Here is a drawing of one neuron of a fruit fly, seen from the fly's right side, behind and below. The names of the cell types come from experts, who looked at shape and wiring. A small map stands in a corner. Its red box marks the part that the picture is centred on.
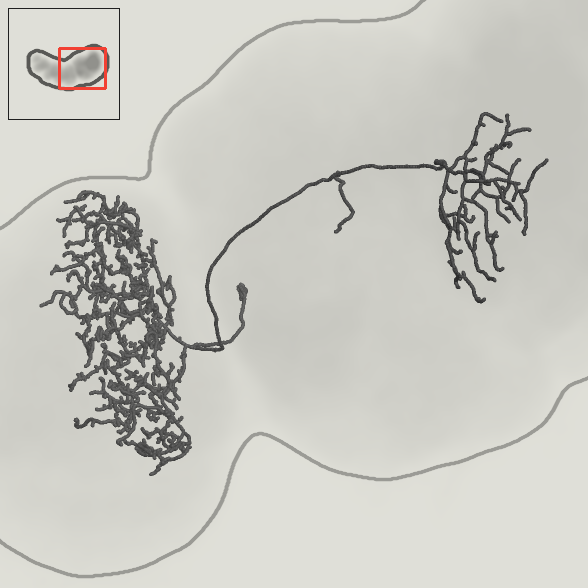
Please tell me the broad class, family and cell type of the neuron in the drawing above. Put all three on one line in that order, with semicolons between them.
optic-lobe intrinsic neuron; MeVPLp; MeVPLp2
